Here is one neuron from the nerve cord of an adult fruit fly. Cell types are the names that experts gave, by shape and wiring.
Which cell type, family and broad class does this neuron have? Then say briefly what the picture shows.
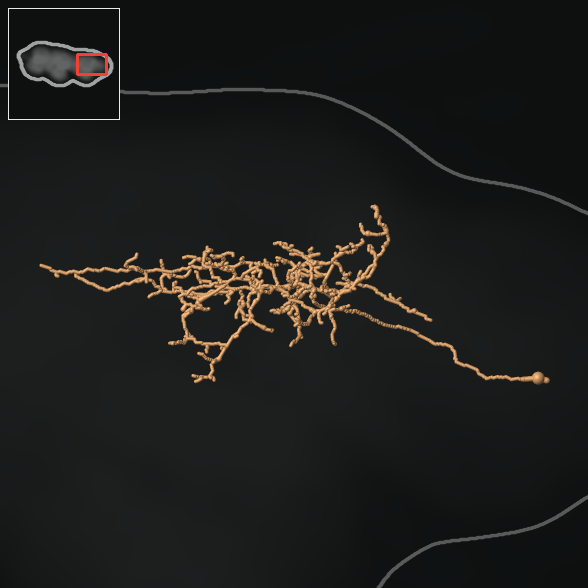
The cell type is IN20A.22A044. Its family is hemilineage 20A.22A. It is a nerve-cord intrinsic neuron. Dozens of branch ends can be seen. In this view it is more than twice as wide as it is tall.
